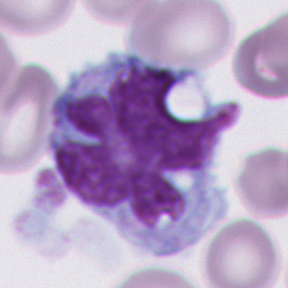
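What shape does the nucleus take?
It is split into several broad lobes that spread out from the centre like petals.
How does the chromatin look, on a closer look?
Dark purple and fairly dense, with a mottled texture.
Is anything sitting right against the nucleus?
Yes, a round clear vacuole in a notch at its upper right, inside a pale bluish-grey rim of cytoplasm.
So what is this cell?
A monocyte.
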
